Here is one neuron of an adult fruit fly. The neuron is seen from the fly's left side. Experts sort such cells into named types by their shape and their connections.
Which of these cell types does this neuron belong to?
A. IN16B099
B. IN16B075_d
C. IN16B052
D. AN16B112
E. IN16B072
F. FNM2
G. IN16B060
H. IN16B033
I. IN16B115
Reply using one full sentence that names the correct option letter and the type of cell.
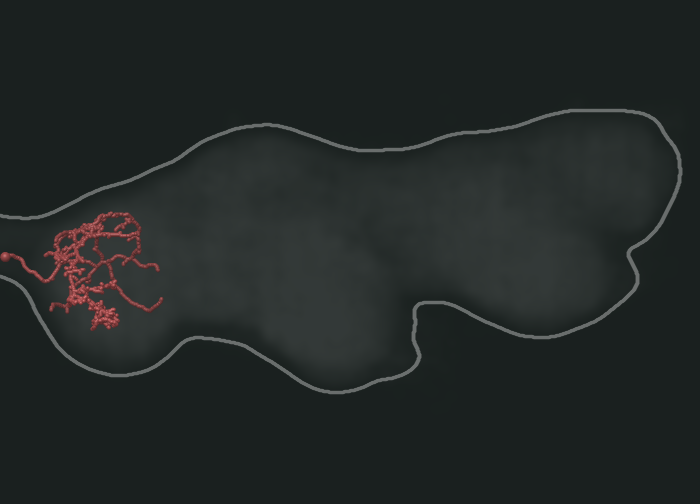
Option G states the cell type of the neuron, which is IN16B060.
